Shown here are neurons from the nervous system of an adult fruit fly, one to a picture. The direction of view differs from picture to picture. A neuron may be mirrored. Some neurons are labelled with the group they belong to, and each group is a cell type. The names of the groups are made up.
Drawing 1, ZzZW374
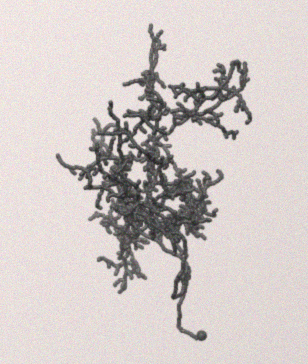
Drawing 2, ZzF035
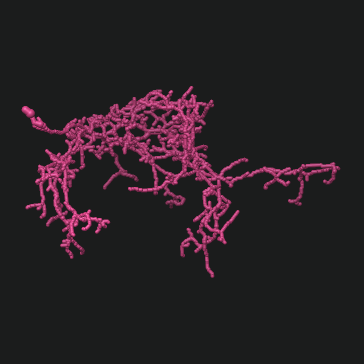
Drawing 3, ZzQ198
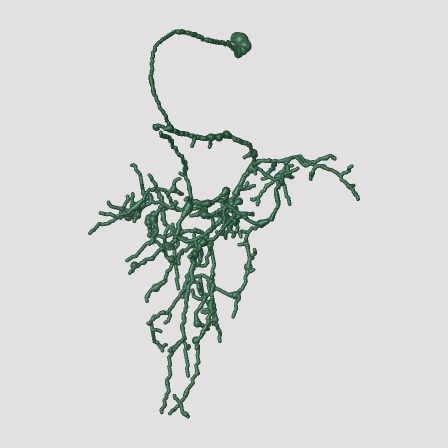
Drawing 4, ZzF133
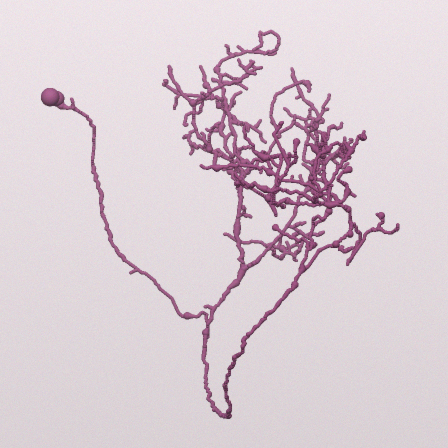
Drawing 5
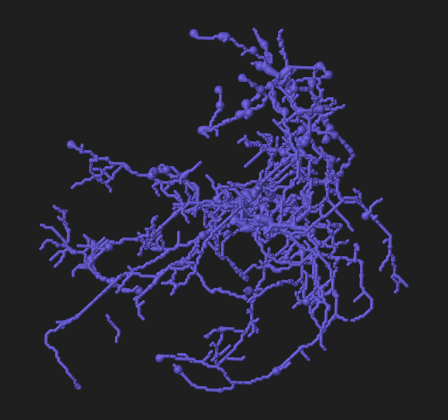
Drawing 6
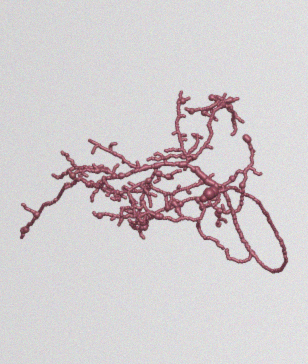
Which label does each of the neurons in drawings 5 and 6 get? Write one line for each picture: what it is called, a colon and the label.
5: ZzZW374
6: ZzQ198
